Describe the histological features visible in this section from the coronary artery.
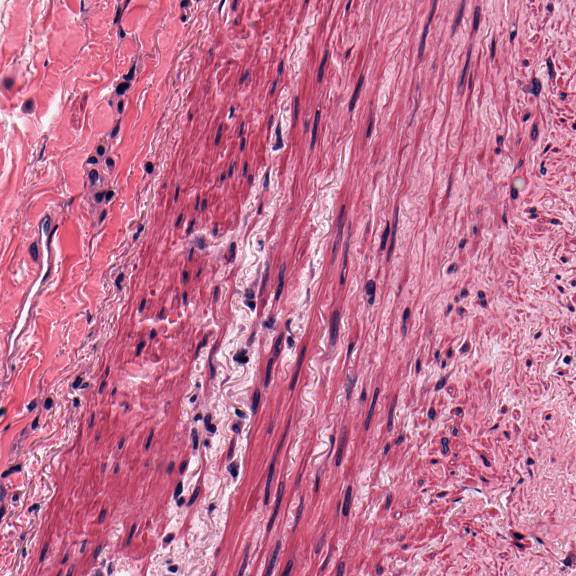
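Broad band of densely packed, parallel fibres crossing the field diagonally, lower left to upper right. Nuclei in band elongated, dark, parallel to fibres. Right side: looser, paler pink connective tissue, scattered small oval nuclei. Upper left corner: wavy collagen bundles, only scattered nuclei.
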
